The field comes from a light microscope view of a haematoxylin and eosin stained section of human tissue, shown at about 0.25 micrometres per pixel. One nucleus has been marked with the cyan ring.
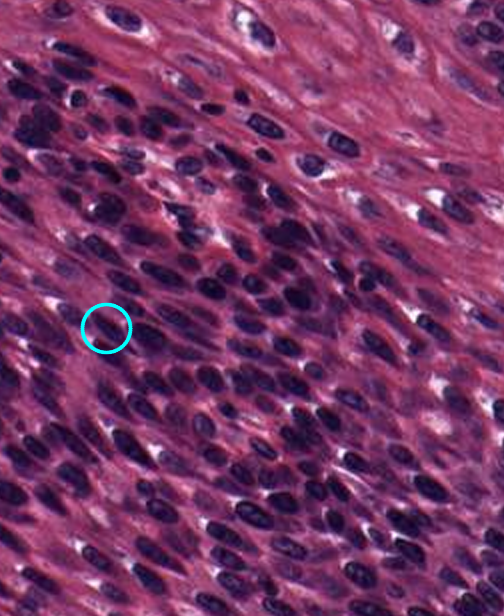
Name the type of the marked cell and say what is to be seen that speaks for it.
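This is a squamous epithelial cell. The nucleus is an elongated oval, densely stained purple, with its long axis running obliquely across the field. The cell lies in a crowded sheet of cells whose elongated nuclei run parallel to its own, in the same oblique direction.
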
